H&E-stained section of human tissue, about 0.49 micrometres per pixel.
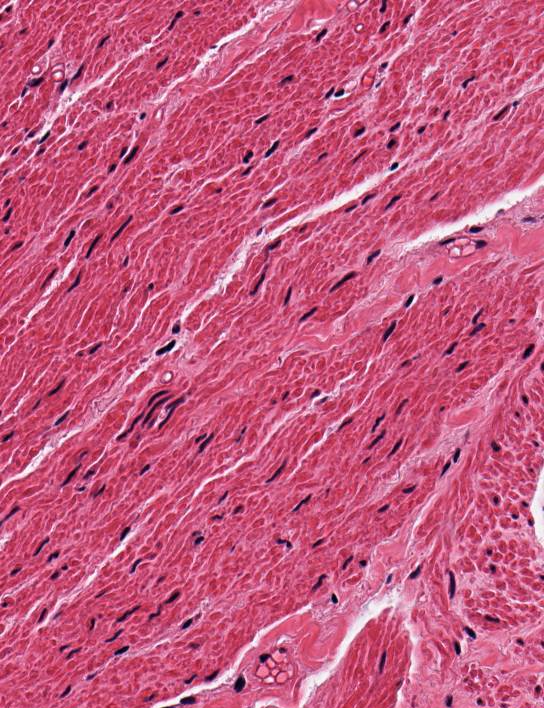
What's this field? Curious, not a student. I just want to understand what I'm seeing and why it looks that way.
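I'd call this smooth muscle. Eosinophilic fibres lie in bundles running diagonally from lower left to upper right across the whole field, with elongated, dark-staining nuclei parallel to them.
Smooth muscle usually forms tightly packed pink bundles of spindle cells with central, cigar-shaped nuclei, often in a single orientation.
Toward the lower right corner, some fibres are cut more across their length, giving small rounded pink profiles.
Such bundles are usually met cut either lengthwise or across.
Between the bundles run thin strands of paler pink connective tissue.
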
